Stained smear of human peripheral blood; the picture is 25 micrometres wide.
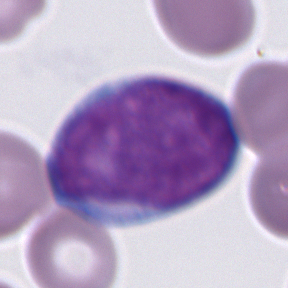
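Myeloblast, the nucleated cell at the centre of this stained blood smear. Its outline looks smooth and oval, about 17 by 13 micrometres. The nucleus, roughly 17 by 11 micrometres, is oval as well, and I can find no indentation or lobes in it. Its chromatin appears finely granular, not coarsely clumped. Only a narrow rim of cytoplasm remains, and it seems widest along the lower edge of the cell.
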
